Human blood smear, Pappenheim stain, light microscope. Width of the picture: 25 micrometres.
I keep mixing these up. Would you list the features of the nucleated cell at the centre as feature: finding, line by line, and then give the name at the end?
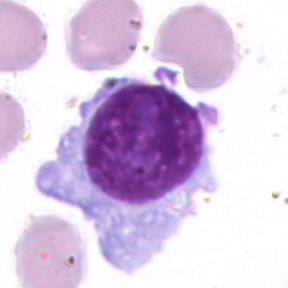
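Outline: irregular and ragged, with blunt bulges of cytoplasm
Chromatin: dark purple across the whole nucleus
Cytoplasm: widest below and to the left of the nucleus
Granules: none distinct in the cytoplasm
Name: plasma cell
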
